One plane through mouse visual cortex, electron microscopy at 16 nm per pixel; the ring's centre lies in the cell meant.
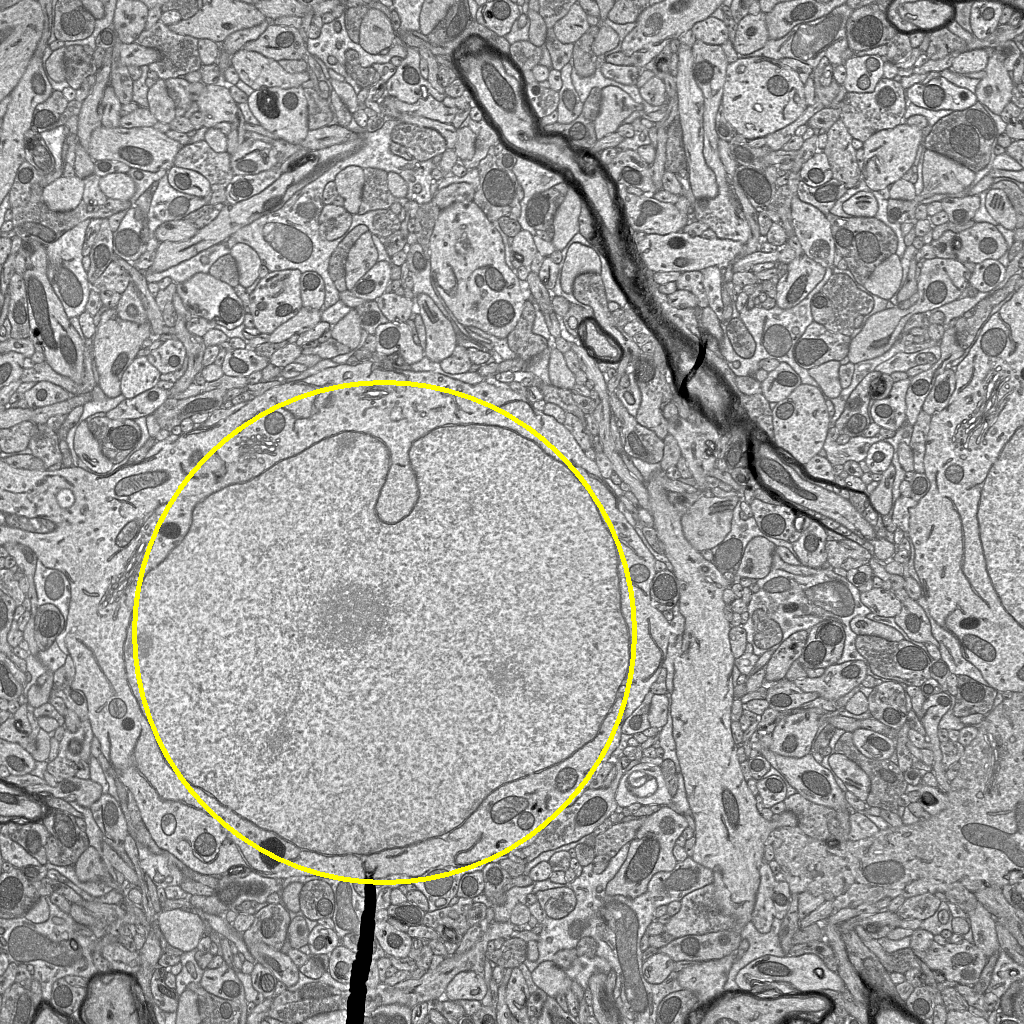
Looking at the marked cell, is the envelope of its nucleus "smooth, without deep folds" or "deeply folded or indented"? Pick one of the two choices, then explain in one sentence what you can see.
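Deeply folded or indented. A single deep, narrow infolding of the nuclear envelope dips in from the top.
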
